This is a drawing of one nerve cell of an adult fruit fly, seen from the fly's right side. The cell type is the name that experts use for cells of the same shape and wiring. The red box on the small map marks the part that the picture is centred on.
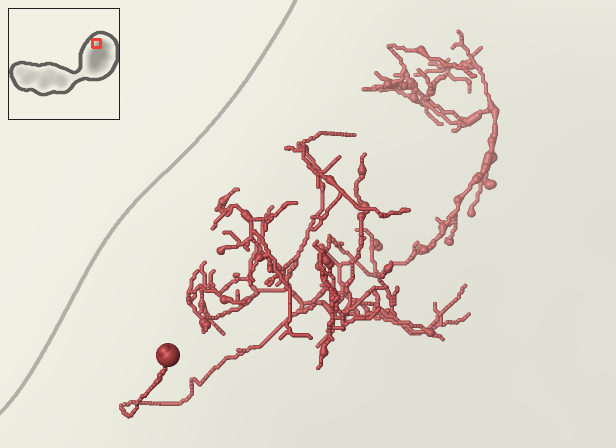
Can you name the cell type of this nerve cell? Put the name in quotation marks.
"CB3012"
